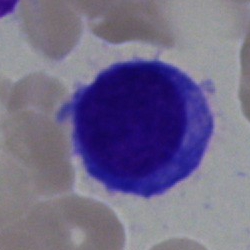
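Plasma cell, central cell, stained bone marrow smear. Border with small irregular blebs and projections, not smooth. Nucleus filling nearly the whole cell. Cytoplasm a scanty deep blue rim, widest on the right as a slightly paler crescent.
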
